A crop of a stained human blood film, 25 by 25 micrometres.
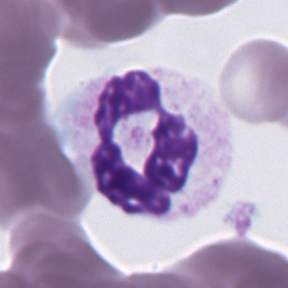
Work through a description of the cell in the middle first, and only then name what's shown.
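Looking at the edge first, it is smooth, without projections. The nucleus runs in a loop around a central patch of cytoplasm. That cytoplasm is pale pink, and fine pinkish-lilac granules are scattered through it. So this one is a segmented neutrophil.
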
